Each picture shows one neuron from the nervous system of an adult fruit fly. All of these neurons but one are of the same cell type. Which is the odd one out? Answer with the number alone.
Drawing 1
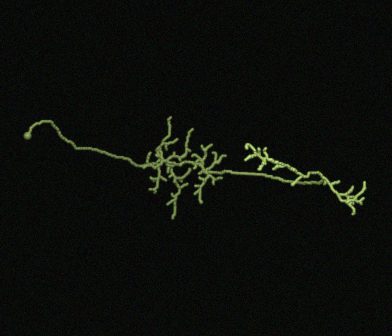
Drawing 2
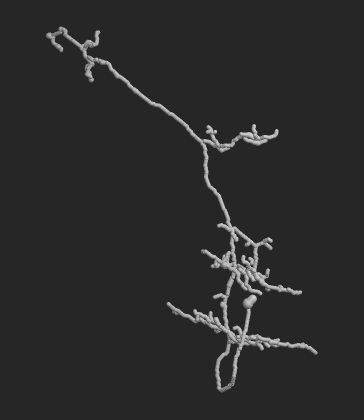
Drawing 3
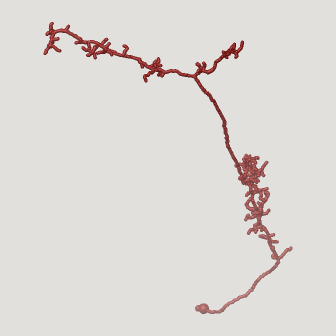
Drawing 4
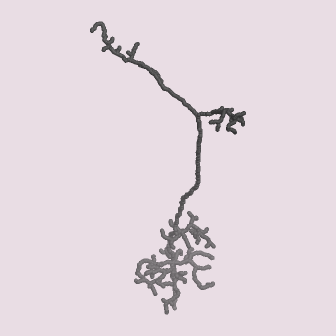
3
